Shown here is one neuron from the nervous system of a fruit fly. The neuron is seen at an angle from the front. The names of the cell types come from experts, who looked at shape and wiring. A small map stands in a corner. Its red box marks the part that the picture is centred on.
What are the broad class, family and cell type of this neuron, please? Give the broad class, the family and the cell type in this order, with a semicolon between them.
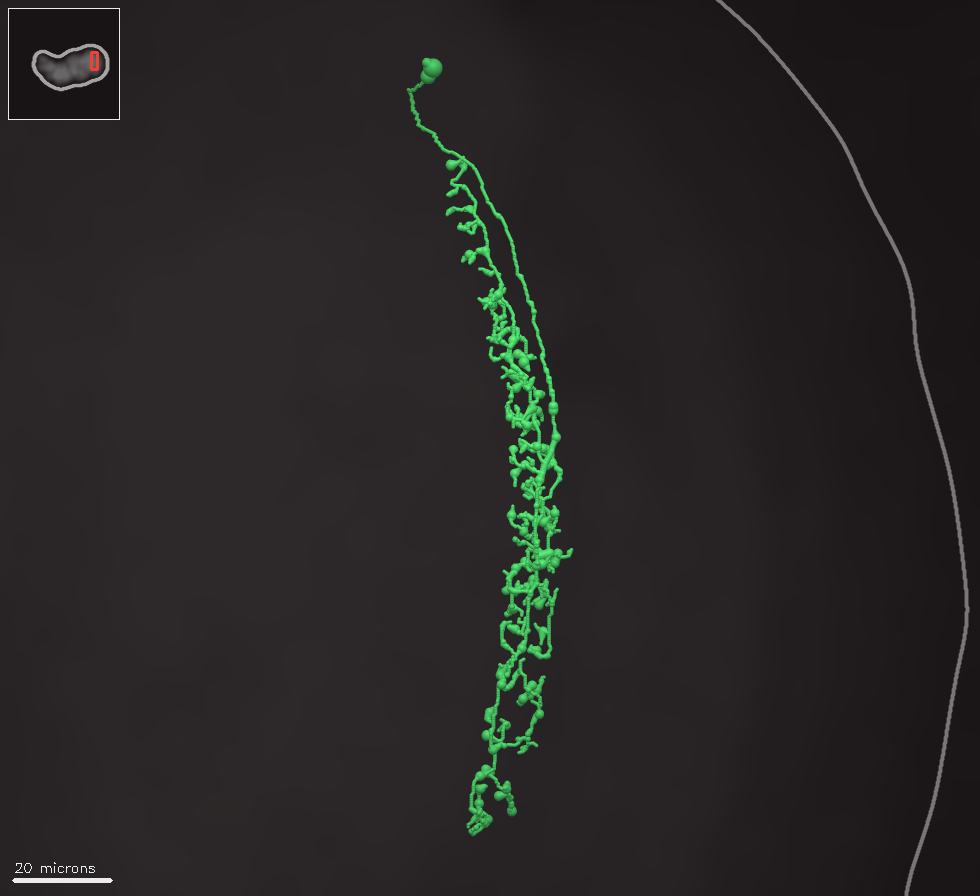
optic-lobe intrinsic neuron; Pm; Pm2a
